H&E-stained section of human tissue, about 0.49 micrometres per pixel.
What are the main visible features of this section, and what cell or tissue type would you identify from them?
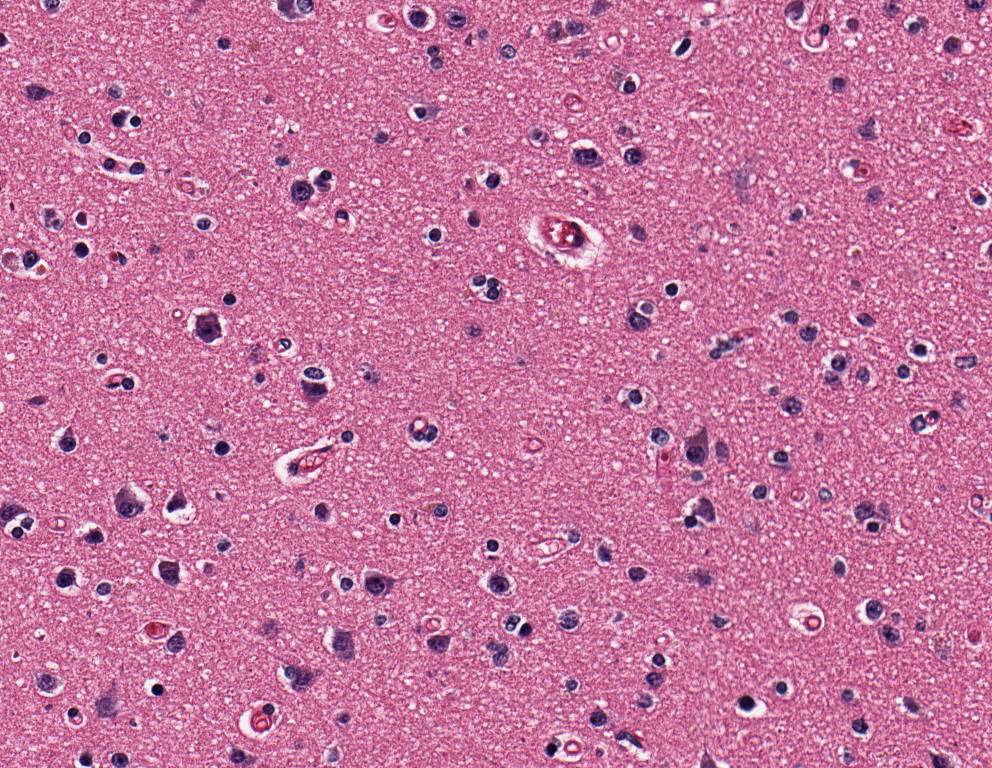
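Cells lie singly and fairly evenly over the whole field, forming no layers, rows or glandular units. Between them is a uniform pink, finely fibrillary matrix lacking collagen bundles. Many tiny round clear vacuoles dot this background throughout. Most cells are small, with round, dark purple nuclei and little visible cytoplasm. The tissue is cerebral cortex.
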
